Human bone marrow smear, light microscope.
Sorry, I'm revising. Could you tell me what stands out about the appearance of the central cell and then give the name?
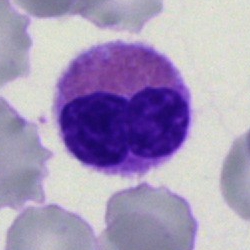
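The outline is round and smooth. The nucleus occupies the lower half of the cell, and its chromatin is dense and dark purple. Pinkish-lilac cytoplasm lies mostly above the nucleus. It is an eosinophil.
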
